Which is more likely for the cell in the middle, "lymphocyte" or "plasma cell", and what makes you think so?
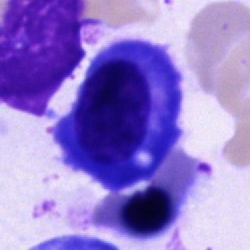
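This is a plasma cell. Its cytoplasm is deep blue.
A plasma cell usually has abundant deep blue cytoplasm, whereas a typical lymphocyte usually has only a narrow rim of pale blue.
The nucleus sits off-centre, toward the upper part of the cell.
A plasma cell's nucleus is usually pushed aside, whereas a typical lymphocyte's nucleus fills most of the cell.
Dense dark purple chromatin is also seen, with a small clear white spot at the nucleus's lower right edge.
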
